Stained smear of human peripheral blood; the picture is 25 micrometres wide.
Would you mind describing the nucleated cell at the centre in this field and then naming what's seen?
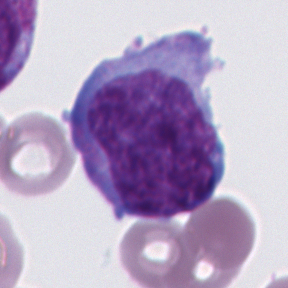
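Irregular is the word for this outline, and the upper right edge looks ragged. Along that same upper right border, several small bleb-like projections stand out. The cytoplasm seems a deeper blue along the left margin, yet I can't make out any distinct granules in it. This is an atypical promyelocyte.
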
